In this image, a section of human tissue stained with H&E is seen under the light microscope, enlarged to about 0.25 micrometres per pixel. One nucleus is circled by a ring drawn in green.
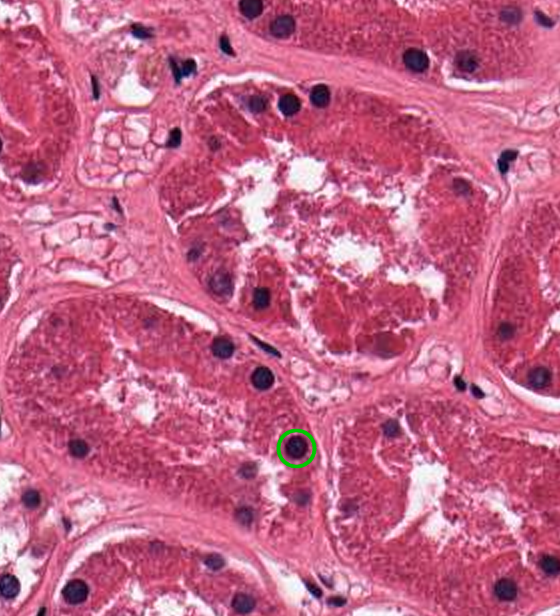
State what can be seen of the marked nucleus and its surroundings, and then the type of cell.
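The nucleus is round with a smooth outline, dark and evenly stained, and about the same size as the other nuclei in the same tubule. The nucleus sits near the outer edge of the tubule, close to the thin pink band that separates it from the neighbouring tubule, rather than toward the lumen. The cell is one of a row of similar cells lining a tubule, whose lumen side is ragged with pale white clefts. This is a proximal tubule cell.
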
